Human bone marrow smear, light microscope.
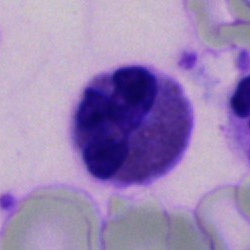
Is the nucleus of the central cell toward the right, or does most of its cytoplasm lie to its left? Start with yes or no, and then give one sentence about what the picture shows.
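No. The nucleus lies mainly in the left part of the cell.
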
